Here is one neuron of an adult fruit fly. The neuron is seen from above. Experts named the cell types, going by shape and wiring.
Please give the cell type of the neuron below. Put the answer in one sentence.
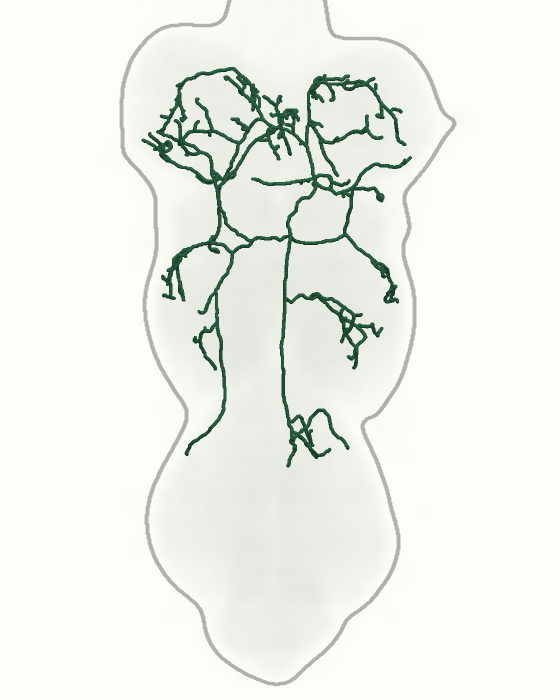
The cell type is IN12A027.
